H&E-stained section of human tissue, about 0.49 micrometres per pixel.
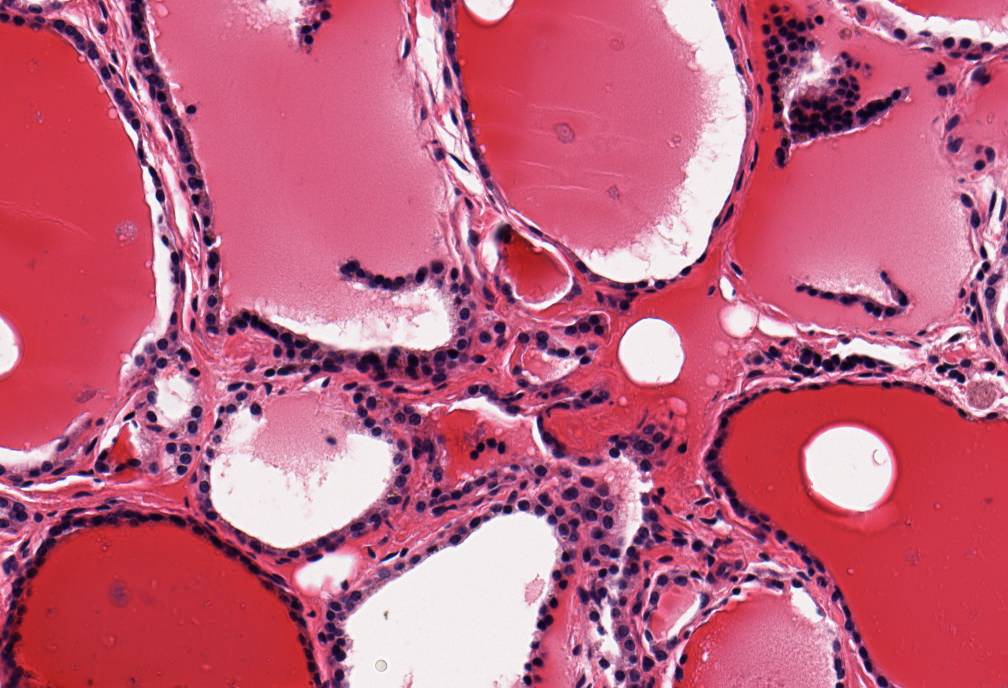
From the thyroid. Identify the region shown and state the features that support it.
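I think this is a thyroid follicle. Rounded follicles of varying size pack the field, the largest at the edges and corners, the smaller grouped centrally. Each is lined by one layer of flattened to low cuboidal cells.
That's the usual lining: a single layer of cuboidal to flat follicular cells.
Many show a pale cleft between colloid and epithelium.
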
